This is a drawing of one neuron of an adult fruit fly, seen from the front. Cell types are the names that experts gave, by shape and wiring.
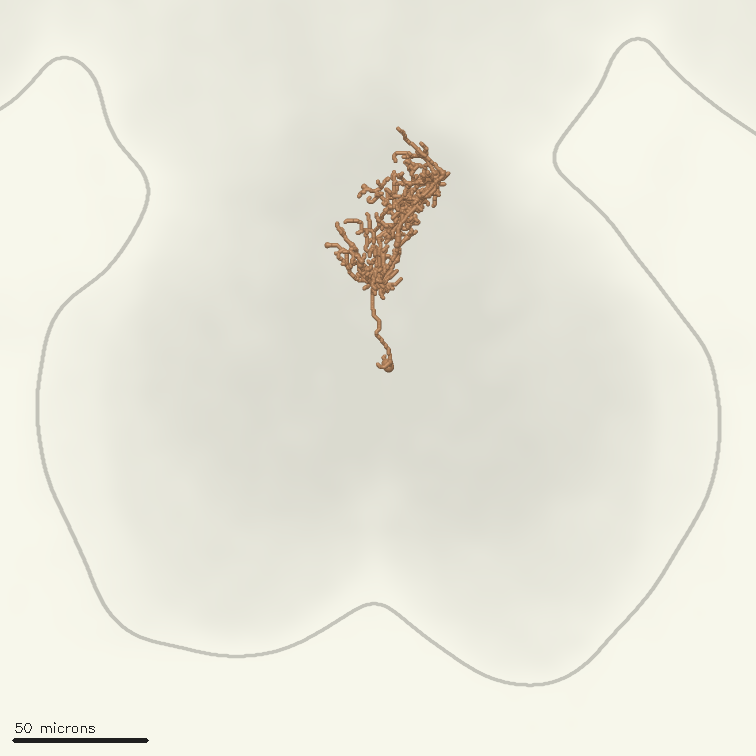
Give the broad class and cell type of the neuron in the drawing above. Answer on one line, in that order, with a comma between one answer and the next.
nerve-cord intrinsic neuron, INXXX388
